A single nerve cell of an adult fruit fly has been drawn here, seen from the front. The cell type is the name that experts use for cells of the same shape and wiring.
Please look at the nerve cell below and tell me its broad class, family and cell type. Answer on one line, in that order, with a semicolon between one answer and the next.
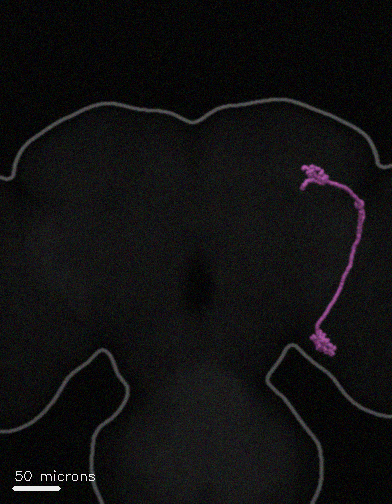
visual projection neuron; hemilineage VPNd2; LC10d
